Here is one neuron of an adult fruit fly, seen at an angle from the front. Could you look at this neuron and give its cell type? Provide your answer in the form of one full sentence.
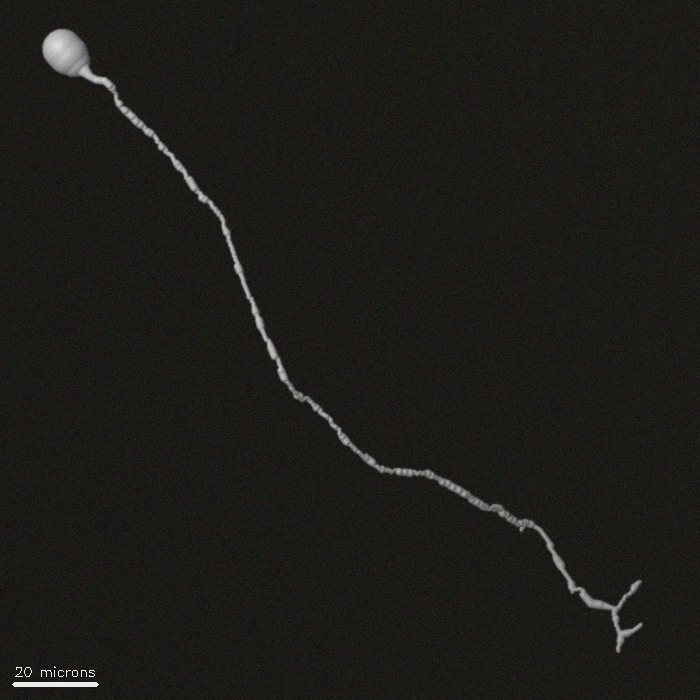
The neuron is typed under the name ITP.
